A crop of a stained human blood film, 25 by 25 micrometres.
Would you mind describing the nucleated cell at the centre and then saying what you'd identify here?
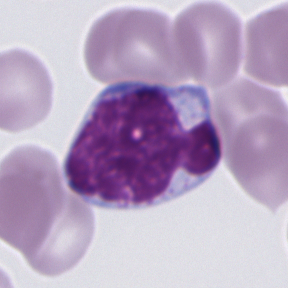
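Looking first at the edge: the outline runs smooth, with no projections from the surface. The nucleus, roughly 14 by 10 micrometres, takes up about 80% of the cell's area, and on its upper right side there is a deep notch. That notch is where the cytoplasm spreads widest, filling it. The cytoplasm itself is a pale blue-grey. So this is a large granular lymphocyte.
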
